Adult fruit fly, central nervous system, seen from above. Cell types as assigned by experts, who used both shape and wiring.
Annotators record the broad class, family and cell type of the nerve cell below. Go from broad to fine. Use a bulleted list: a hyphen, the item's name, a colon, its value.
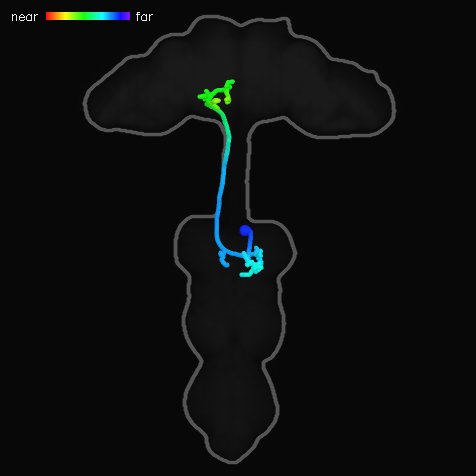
- broad class: ascending neuron
- family: hemilineage 07B
- cell type: AN07B101_a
